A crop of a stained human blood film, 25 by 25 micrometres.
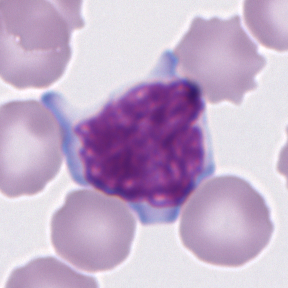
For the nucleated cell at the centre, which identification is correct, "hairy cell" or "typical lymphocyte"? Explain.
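It's a typical lymphocyte.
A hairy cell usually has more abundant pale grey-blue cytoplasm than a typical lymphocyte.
Here the pale blue cytoplasm is scant, only a narrow rim around most of the nucleus. It tapers into projections, one pointing upper left. The nucleus is an unlobed mass with a somewhat angular edge.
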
